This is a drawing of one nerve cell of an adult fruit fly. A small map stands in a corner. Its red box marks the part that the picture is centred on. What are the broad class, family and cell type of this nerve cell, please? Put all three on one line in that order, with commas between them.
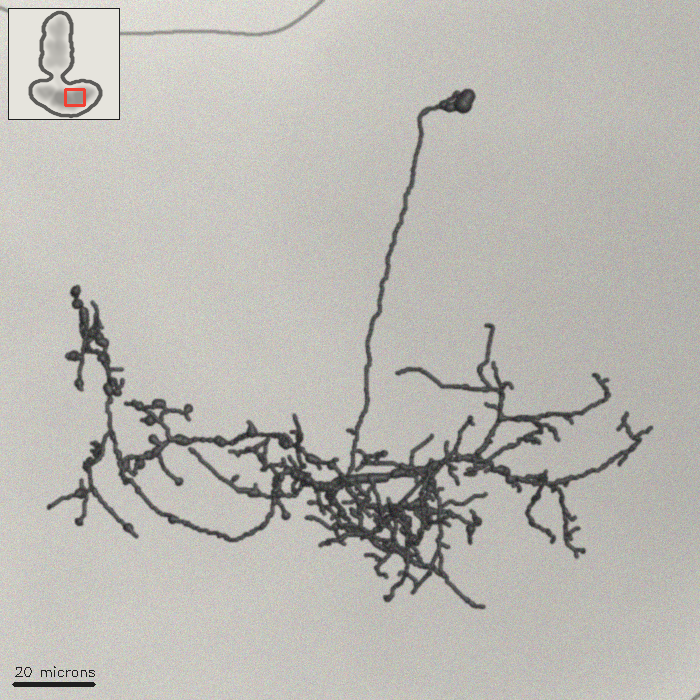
central-brain intrinsic neuron, hemilineage SMPpv2_ventral, PVLP202m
